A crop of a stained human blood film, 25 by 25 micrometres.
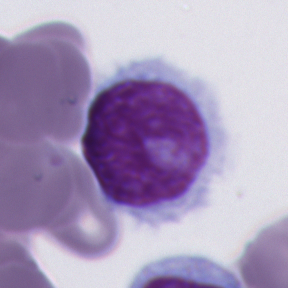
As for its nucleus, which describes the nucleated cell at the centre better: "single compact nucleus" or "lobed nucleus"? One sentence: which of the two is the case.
One compact round, oval or kidney-shaped mass makes up the nucleus.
